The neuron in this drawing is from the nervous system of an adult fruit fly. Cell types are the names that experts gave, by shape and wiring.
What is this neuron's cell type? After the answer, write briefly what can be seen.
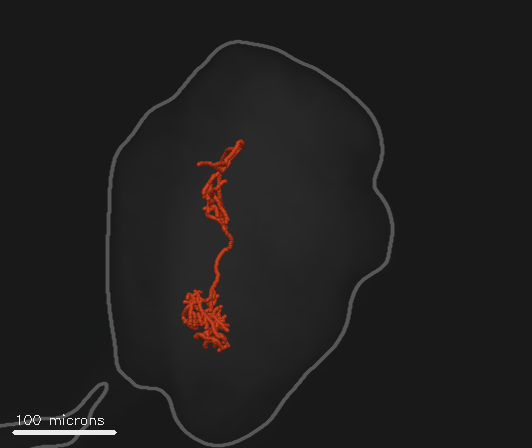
The cell type is LC36. It is a visual projection neuron. By the scale bar it is about 200 microns tall in this view. In this view it is more than twice as tall as it is wide.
